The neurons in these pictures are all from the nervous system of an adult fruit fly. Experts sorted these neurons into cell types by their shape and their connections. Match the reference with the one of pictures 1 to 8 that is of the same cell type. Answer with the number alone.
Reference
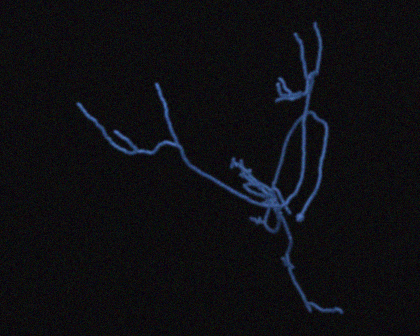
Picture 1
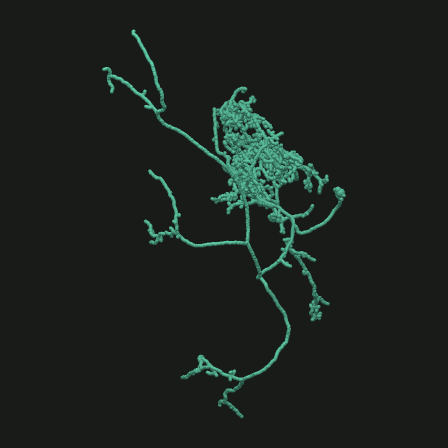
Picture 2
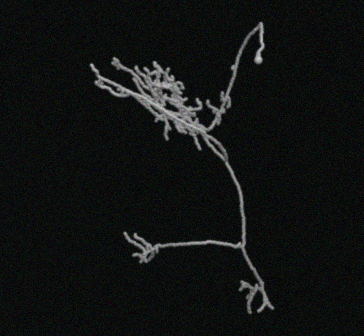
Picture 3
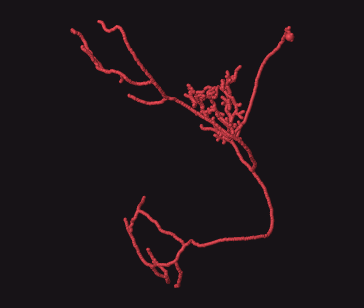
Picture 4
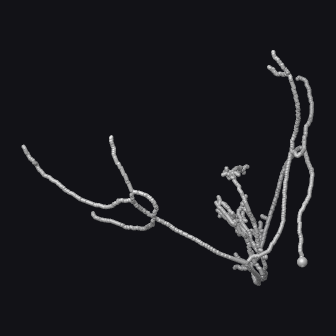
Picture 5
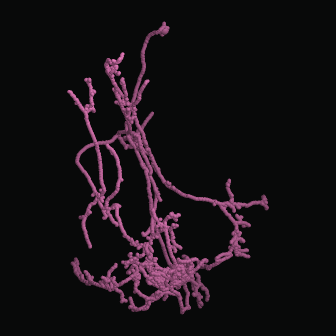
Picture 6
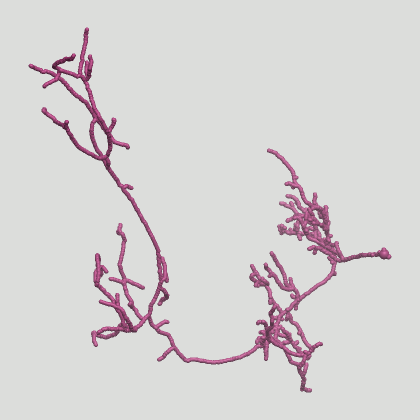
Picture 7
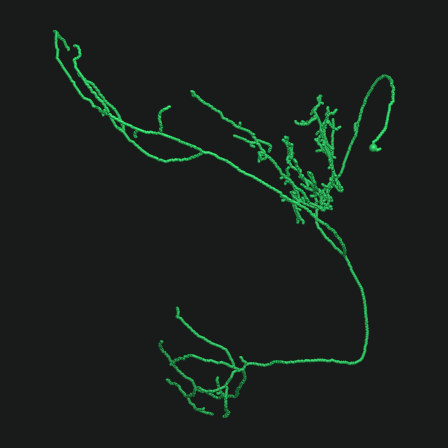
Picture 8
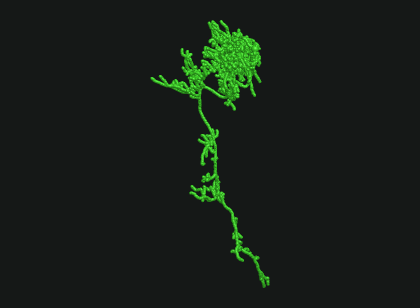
4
